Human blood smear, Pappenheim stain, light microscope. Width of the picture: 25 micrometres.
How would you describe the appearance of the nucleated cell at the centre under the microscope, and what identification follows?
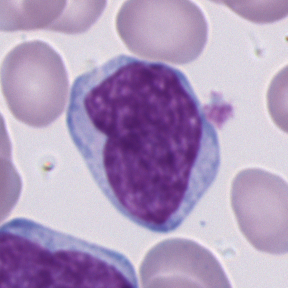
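See how irregular, even somewhat angular, the outline is, rather than round. There's a notch cutting into the left side of the nucleus, and the chromatin is clumped, paler patches among darker purple. No granules show in the cytoplasm. It's a myeloblast.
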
